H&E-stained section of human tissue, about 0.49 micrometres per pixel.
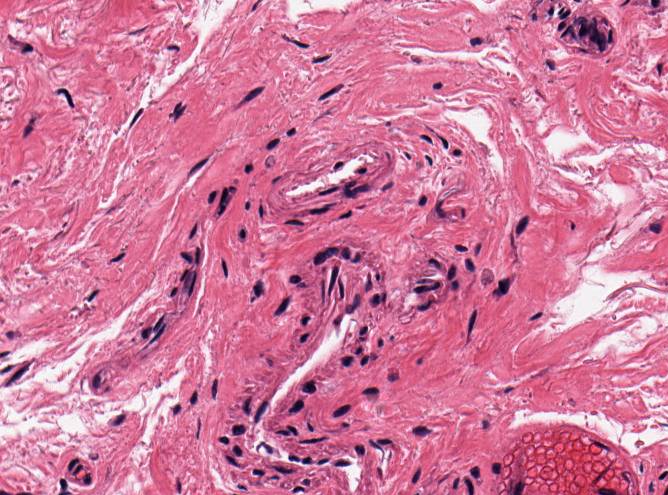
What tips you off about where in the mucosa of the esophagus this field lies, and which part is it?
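Loose connective tissue fills the field, its collagen running in interwoven, varying directions. That arrangement sets it apart from the muscularis mucosae, whose spindle cells form compact, parallel bundles with evenly spaced, blunt-ended central nuclei. The collagen bundles are dense and pink and far more abundant than the cells. Nuclei lie sparsely among them, mostly dark, elongated and spindle-shaped.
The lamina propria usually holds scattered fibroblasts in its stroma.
No epithelium or fat cells appear.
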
